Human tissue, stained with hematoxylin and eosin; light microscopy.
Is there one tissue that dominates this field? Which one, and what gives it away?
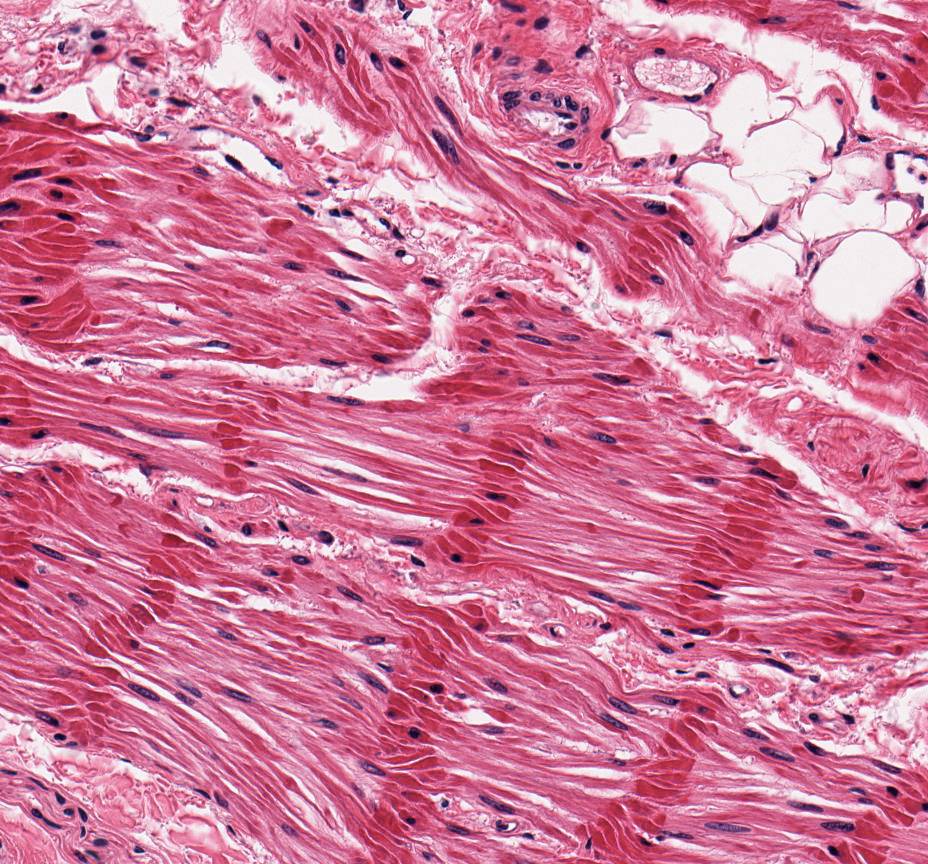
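What I'm looking at is mainly fibromuscular stroma. The fibres are smooth muscle cells, with pink cytoplasm that has no cross-striations and elongated, cigar-shaped nuclei lying inside the cells.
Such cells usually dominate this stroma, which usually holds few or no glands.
And I find no epithelium anywhere in the field. A cluster of thin-walled fat cells sits in the upper right corner as large empty spaces.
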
